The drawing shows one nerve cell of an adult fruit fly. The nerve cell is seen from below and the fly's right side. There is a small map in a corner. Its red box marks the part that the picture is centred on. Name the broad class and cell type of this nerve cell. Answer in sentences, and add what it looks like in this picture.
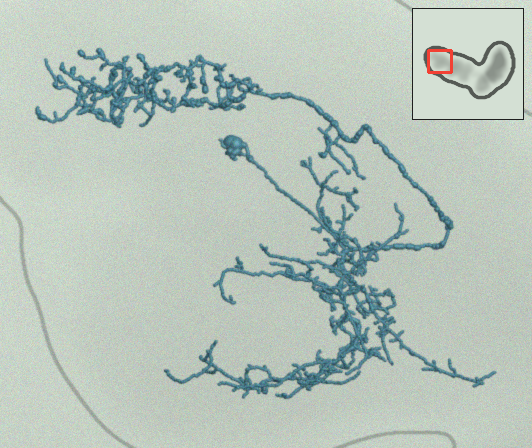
It is a nerve-cord intrinsic neuron. The cell type is INXXX220. As drawn here it is wider than it is tall.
